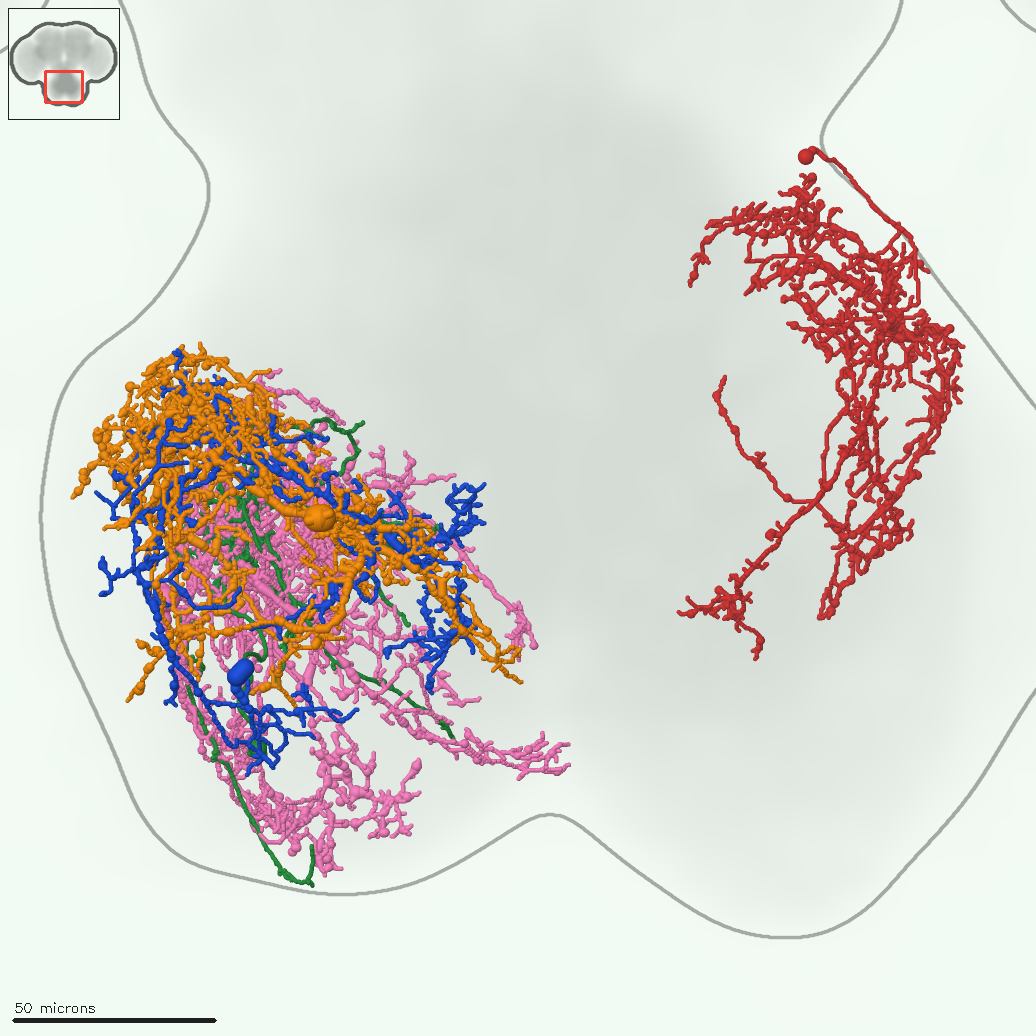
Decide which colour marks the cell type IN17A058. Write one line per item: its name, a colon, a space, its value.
colour: red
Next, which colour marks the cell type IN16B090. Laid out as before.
colour: green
